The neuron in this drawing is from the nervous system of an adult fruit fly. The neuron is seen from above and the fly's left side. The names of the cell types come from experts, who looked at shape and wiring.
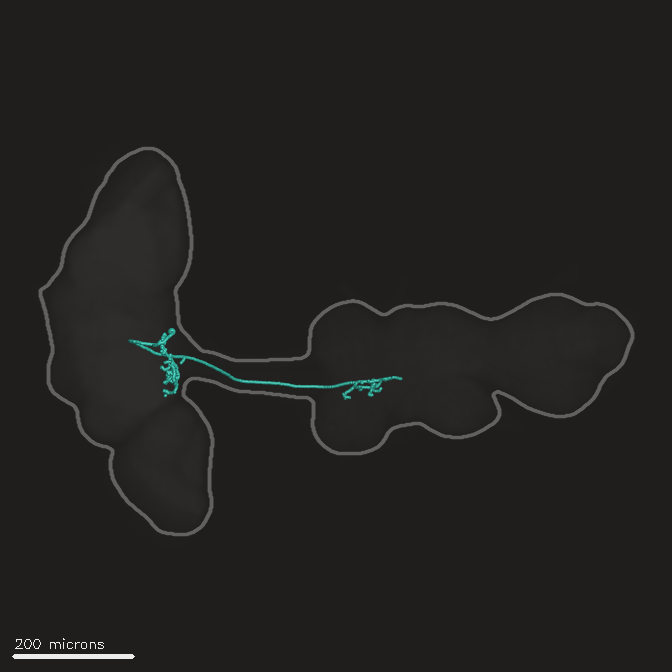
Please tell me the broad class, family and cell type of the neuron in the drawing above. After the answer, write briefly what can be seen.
It is a descending neuron. The family is hemilineage PSp2. It is of cell type DNpe009. It reaches both the brain and the nerve cord, passing through the neck. The cell body is on the left of the picture. From left to right in the picture it spans about 450 microns.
